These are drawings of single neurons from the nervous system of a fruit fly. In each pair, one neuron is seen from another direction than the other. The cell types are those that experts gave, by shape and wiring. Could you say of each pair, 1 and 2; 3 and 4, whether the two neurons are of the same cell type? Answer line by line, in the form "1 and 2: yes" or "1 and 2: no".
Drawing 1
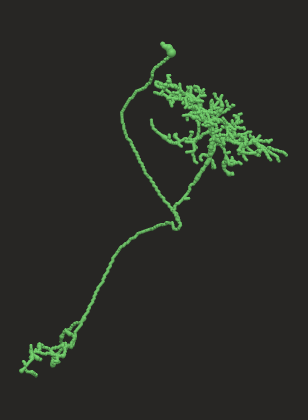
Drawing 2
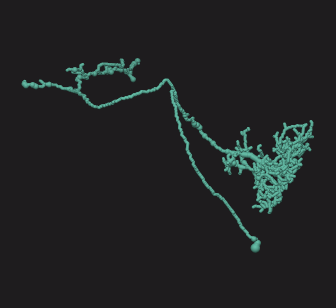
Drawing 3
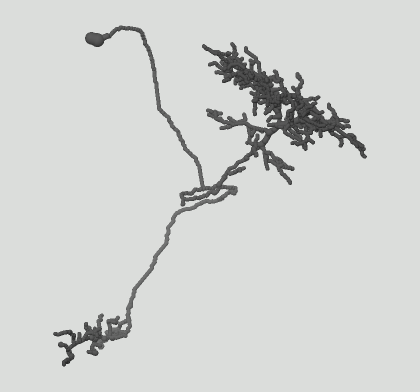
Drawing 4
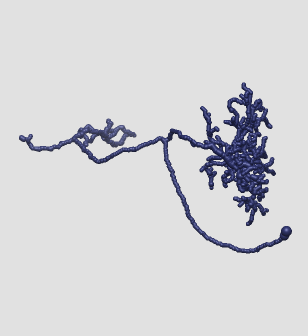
1 and 2: yes
3 and 4: yes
